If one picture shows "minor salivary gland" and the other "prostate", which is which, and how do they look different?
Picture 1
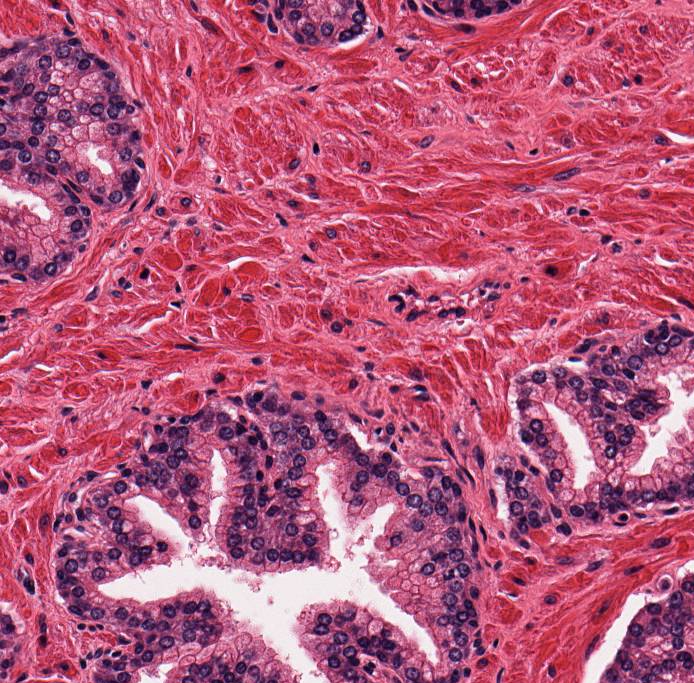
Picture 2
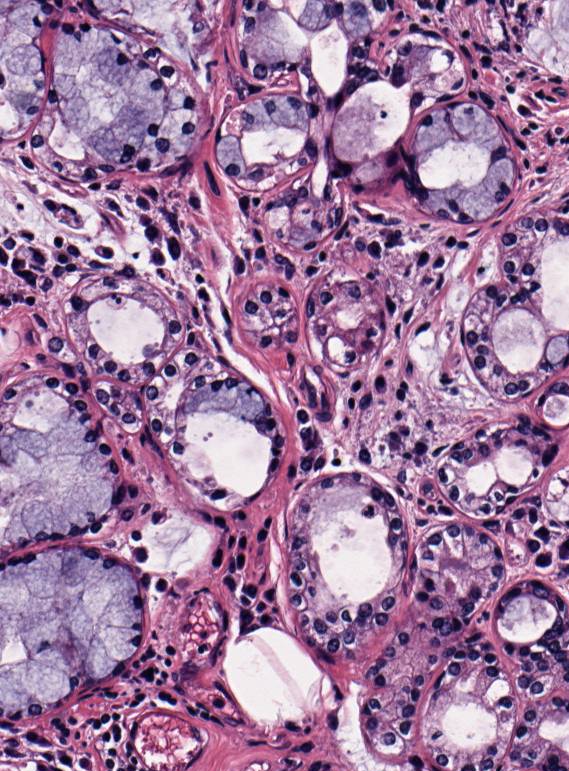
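You've got prostate in picture 1 and minor salivary gland in picture 2. In the prostate, glands run along the lower part of the field and at the upper left. Their lumens are irregular and branching, with the epithelium projecting in as papillary infoldings, and the epithelial nuclei are round, dark and fairly uniform in size. The stroma is bundles of bright pink smooth muscle cells with elongated nuclei running in several directions. The minor salivary gland field is filled with rounded glandular units separated by bands of pink fibrous stroma. Its mucous cells have small dark nuclei pressed to the cell base, and small ducts near the centre are lined by cuboidal cells with pink cytoplasm and round nuclei. The stroma between units holds many scattered dark nuclei, mostly small and round or spindle-shaped.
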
